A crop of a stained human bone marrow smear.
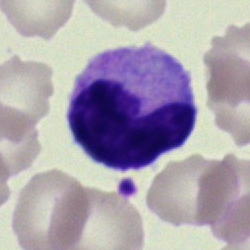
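Band neutrophil, the cell in the middle of this stained bone marrow smear. Look first at the nucleus: it fills the lower part of the cell and is indented along its upper edge. Its chromatin is dense and dark purple. Now notice the cytoplasm, which has a fine, faint granular texture.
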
